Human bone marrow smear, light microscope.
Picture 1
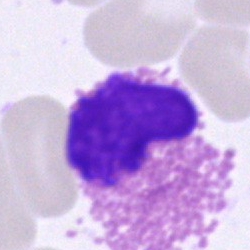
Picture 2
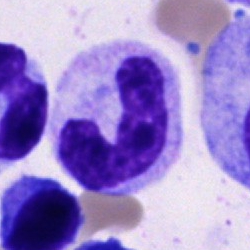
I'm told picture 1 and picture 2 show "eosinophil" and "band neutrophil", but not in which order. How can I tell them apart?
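First, identity: picture 1 is an eosinophil, picture 2 a band neutrophil. Nucleus: in the eosinophil, a single unlobed dark purple mass, notched on its lower right side, sits in the upper left, with the granular cytoplasm mainly below and right of it. Chromatin: dark and coarsely clumped in the eosinophil, dark purple and coarsely clumped in the band neutrophil.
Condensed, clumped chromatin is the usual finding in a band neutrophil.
Nucleoli: none visible in either cell. Granules: in the eosinophil they are of fairly even size.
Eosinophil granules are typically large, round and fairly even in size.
Outline: the eosinophil lacks a continuous edge, with loose granules scattered beyond it, mostly at the lower right; the band neutrophil's outline is smooth and roughly round. Finally, the band neutrophil shows no vacuoles in its cytoplasm, and a pale red cell without a nucleus lies against its lower edge.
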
